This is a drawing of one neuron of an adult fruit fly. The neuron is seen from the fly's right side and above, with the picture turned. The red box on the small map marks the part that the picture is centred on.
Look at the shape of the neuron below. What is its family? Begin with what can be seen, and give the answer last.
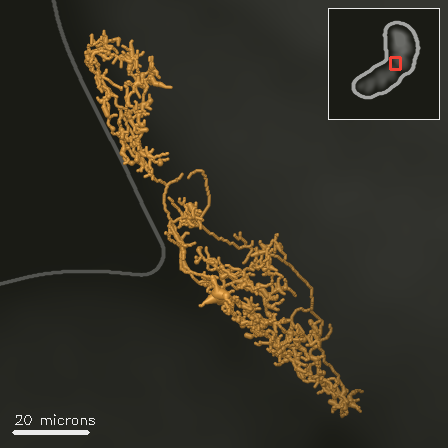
From top to bottom in the picture it spans about 110 microns. As drawn here it is taller than it is wide. Its broad class is optic-lobe intrinsic neuron. The family is Pm.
